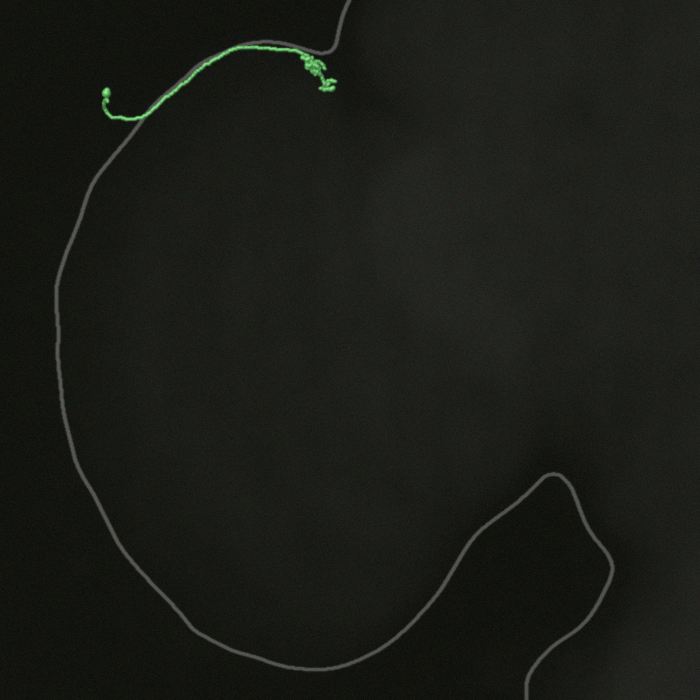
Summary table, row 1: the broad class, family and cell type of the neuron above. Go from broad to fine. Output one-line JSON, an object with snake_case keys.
{"broad_class": "optic-lobe intrinsic neuron", "family": "L", "cell_type": "L5"}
